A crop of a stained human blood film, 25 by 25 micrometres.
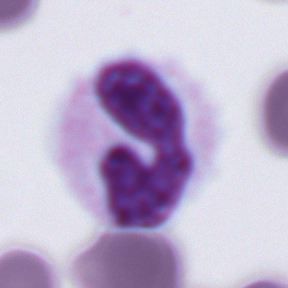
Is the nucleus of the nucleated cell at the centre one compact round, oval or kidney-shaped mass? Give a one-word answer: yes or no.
No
